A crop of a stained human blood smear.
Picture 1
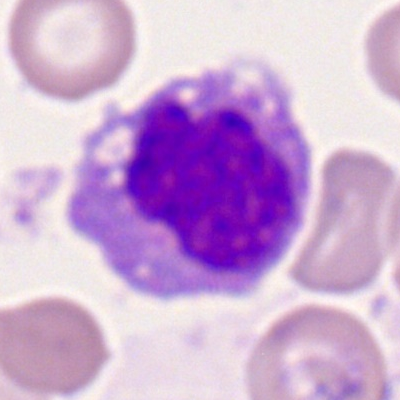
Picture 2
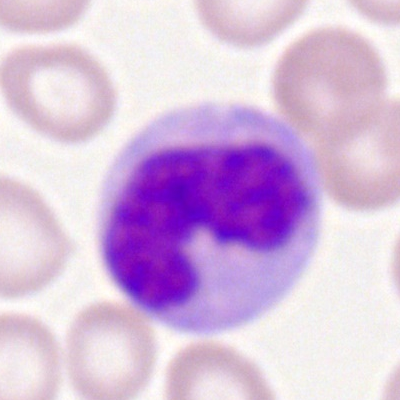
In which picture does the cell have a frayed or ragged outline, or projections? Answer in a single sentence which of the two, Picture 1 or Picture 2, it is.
The cell in Picture 1 has a rough outline.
